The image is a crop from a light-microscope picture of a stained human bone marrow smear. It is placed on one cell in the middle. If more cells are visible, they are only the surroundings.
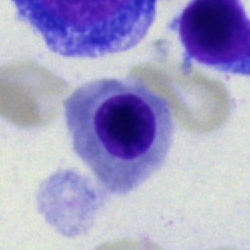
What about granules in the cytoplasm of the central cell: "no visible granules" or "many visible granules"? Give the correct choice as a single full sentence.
The cytoplasm of the cell lacks visible granules entirely.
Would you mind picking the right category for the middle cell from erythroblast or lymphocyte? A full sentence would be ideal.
The cell of interest, located centrally, is an erythroblast.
